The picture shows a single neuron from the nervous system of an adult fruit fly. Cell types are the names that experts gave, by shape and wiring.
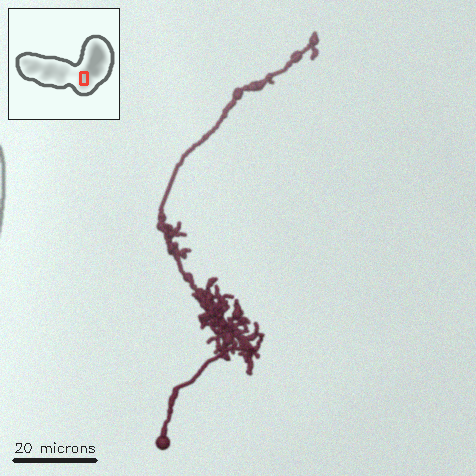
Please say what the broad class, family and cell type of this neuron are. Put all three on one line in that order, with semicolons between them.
optic-lobe intrinsic neuron; Tm; Tm4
